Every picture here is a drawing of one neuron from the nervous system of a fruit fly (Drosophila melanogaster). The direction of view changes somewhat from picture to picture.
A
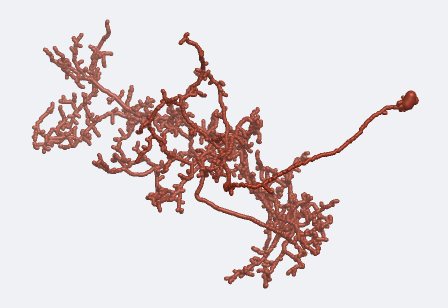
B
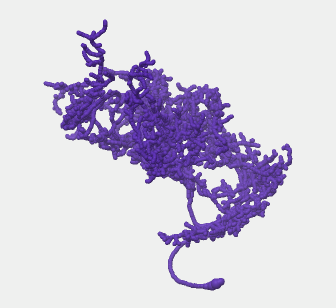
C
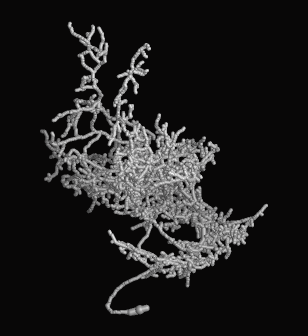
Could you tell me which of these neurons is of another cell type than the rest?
Picture A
